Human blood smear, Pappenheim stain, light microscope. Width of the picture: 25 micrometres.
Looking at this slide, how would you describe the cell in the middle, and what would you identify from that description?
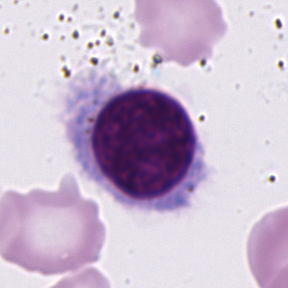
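Start with the border: it is irregular and frayed, not smooth. Inside, the nucleus is round in outline, about 9 micrometres across, and fills about 60% of the cell's area. It sits off-centre, toward the right side of the cell, and the widest band of cytoplasm lies to its left. That cytoplasm is pale blue. This is a hairy cell.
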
